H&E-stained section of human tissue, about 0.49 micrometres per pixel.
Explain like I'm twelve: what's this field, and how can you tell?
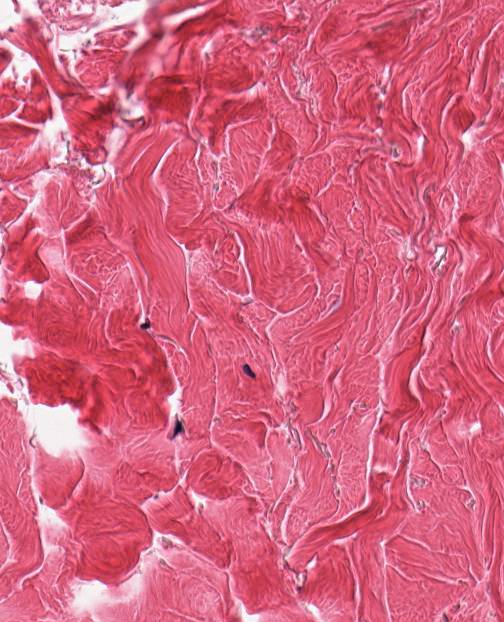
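Tissue: dermis. Densely packed pink collagen bundles fill the field, running in many directions and interlacing.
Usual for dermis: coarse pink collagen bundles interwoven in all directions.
Few nuclei; those present small, dark, elongated, scattered among the bundles.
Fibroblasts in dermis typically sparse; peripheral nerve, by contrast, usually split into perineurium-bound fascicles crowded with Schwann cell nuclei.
No epithelium anywhere in the field.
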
